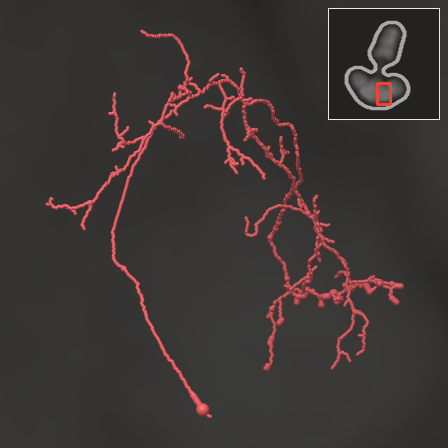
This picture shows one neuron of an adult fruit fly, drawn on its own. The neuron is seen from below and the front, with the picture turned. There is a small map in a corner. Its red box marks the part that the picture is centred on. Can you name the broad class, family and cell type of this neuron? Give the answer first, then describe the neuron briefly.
Its broad class is central-brain intrinsic neuron. Its family is hemilineage WEDa2. It is of cell type WEDPN2A. It lies in the brain. The cell body can be seen at the bottom of the picture. The picture shows dozens of branch ends.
